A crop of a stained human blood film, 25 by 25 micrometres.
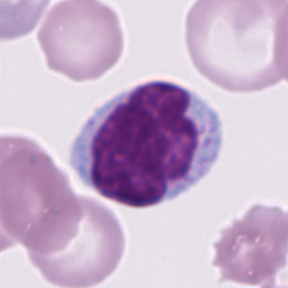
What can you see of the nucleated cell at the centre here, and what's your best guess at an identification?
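This one has a smooth oval outline and measures about 14 by 11 micrometres. Its nucleus is about 11 by 8 micrometres and takes up about 70% of the cell's area, with dark purple, coarsely clumped chromatin. The cytoplasm is pale blue and makes a rim that's widest on the right side. It's a large granular lymphocyte.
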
